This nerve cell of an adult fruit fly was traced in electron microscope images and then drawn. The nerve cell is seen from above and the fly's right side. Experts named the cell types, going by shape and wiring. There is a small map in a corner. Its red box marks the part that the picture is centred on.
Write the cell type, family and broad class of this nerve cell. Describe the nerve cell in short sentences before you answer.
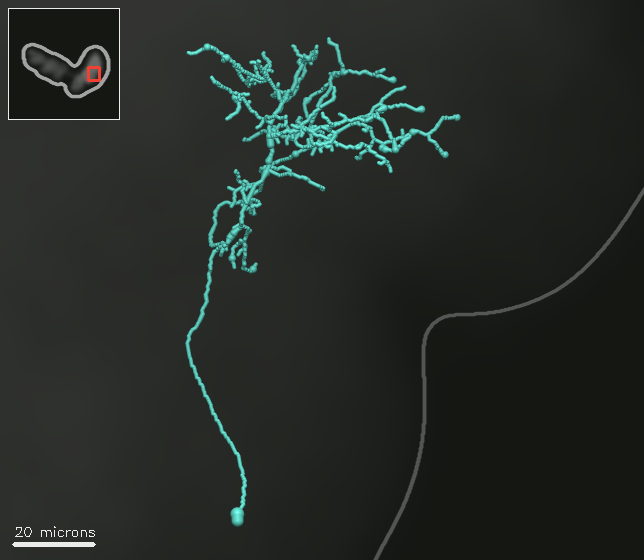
It lies in the brain. By the scale bar it is about 120 microns tall in this view. The picture shows dozens of branch ends. It is of cell type CB2357. Its family is hemilineage EBa1. This is a central-brain intrinsic neuron.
